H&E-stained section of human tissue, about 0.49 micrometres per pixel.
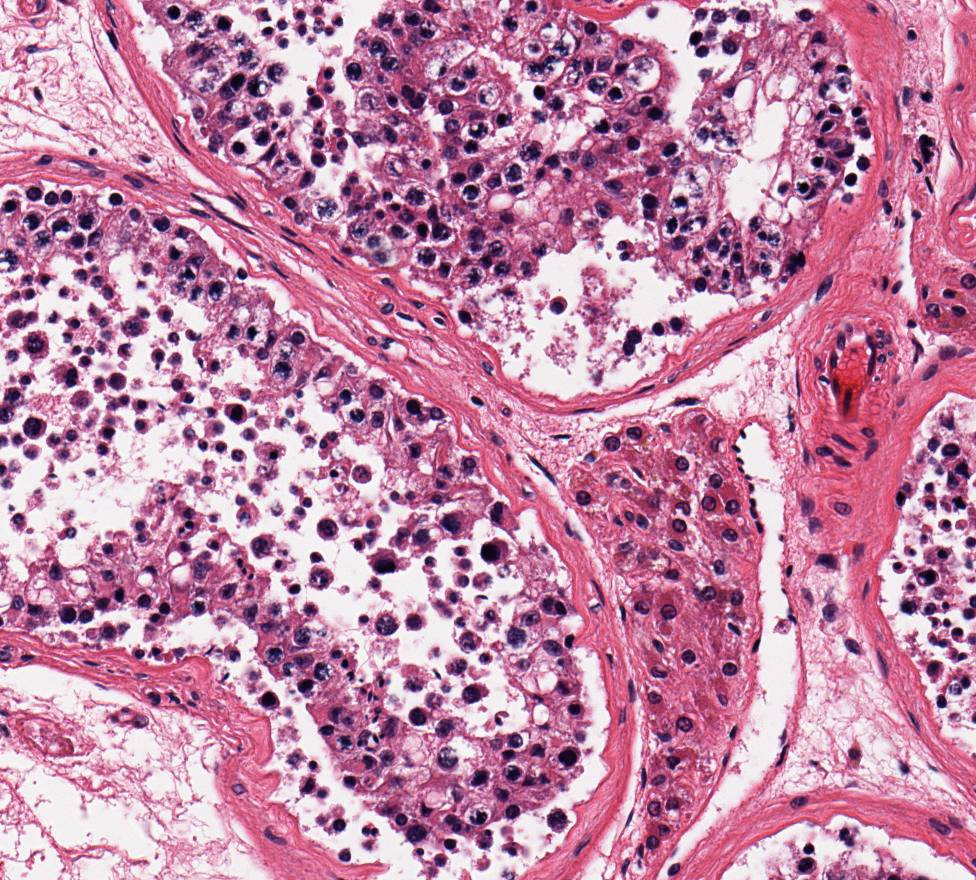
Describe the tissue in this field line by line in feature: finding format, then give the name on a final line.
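Large cells: scattered; round nuclei, coarse clumped chromatin; mainly upper tubule
Tubule walls: thick, layered, bright pink bands; flattened spindle-shaped nuclei parallel to wall
Stroma: between tubules at upper left, lower left, right centre; loose, pale, wispy, few cells
Vessel: small, containing red blood cells, in stroma right of centre
Name: testis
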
